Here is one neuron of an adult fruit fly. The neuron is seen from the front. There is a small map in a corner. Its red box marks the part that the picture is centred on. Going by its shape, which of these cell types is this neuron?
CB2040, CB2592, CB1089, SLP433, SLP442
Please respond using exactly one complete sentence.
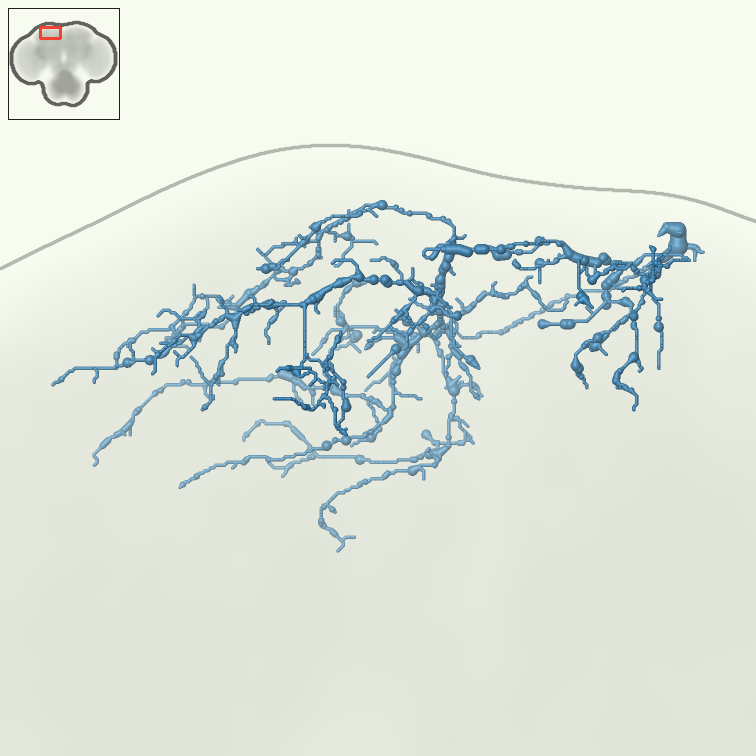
The neuron has CB2592 as its cell type.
